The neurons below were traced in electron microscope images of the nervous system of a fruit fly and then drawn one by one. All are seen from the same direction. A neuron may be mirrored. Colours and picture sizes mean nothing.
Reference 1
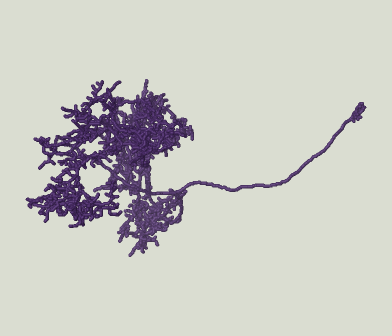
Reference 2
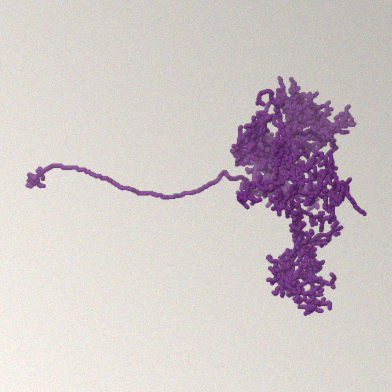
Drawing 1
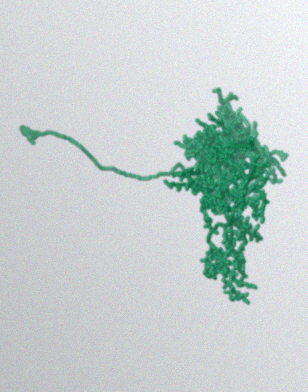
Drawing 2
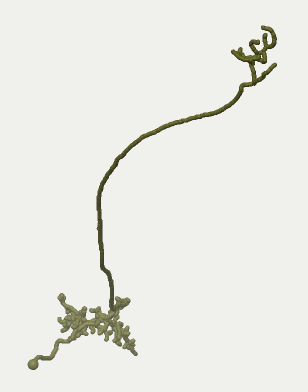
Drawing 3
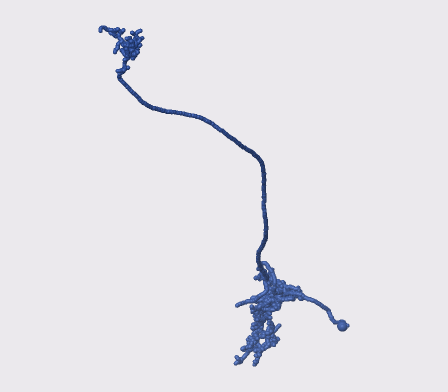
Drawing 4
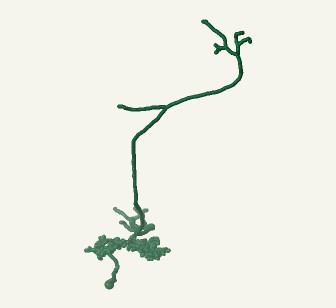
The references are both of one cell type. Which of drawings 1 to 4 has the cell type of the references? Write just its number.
1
